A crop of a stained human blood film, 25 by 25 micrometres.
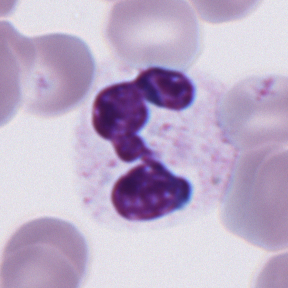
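Segmented neutrophil, in a stained smear of human peripheral blood. Looking at the middle cell, I see a roughly round outline, with the nuclear lobes strung in a curved chain from top to bottom. I find no nucleoli in the nucleus, and the cytoplasm holds fine, scattered pinkish-violet granules.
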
